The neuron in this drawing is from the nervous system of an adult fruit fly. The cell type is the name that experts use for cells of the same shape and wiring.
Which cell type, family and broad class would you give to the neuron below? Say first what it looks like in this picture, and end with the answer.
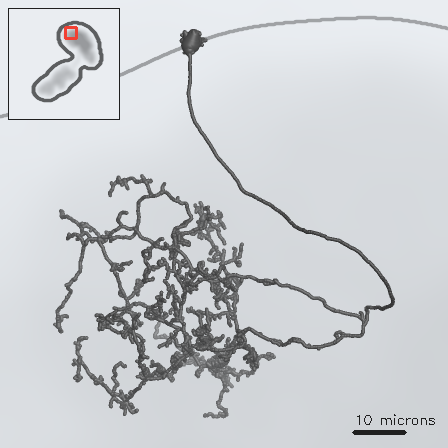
Its cell body lies at the top of the picture. By the scale bar it is about 75 microns tall in this view. Dozens of branch ends can be seen. The cell type is CB2480. Its family is hemilineage LHl1. Its broad class is central-brain intrinsic neuron.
